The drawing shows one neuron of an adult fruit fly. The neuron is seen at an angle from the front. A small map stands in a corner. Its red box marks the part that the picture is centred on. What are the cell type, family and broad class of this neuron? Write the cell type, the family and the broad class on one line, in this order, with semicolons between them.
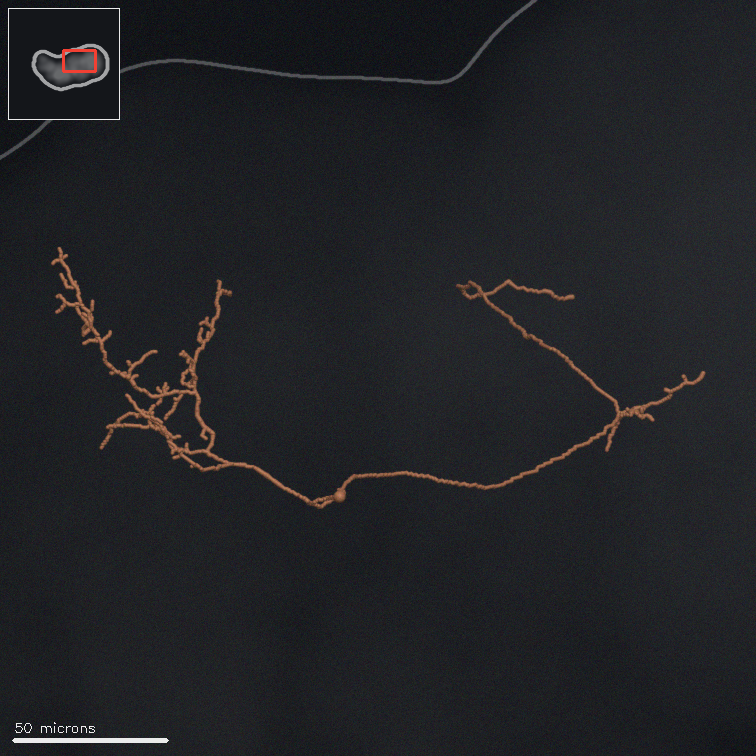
AOTU038; hemilineage AOTUv3_ventral; central-brain intrinsic neuron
